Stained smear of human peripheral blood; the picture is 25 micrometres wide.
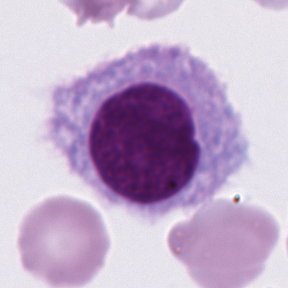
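Hairy cell, about 18 by 15 micrometres, in a stained smear of human peripheral blood. The nucleus is round in outline, about 10 micrometres across, and occupies about 40% of the cell's area; a small notch marks its right side. Chromatin is dense, dark purple and finely mottled. The cytoplasm is pale greyish blue with a lacy, mottled texture.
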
